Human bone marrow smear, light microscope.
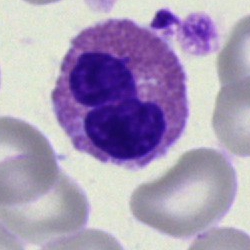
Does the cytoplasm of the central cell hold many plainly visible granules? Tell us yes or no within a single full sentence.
Yes, the cytoplasm of this cell holds many visible granules.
